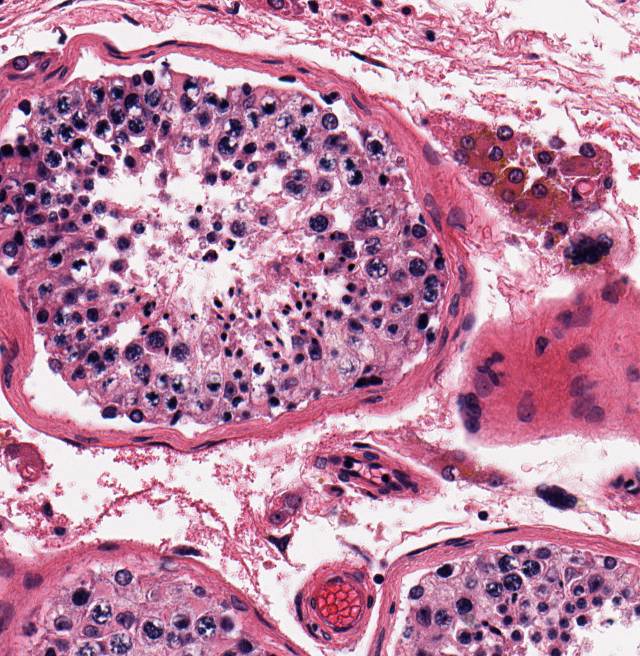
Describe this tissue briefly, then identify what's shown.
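Upper-left tubule: many-layered epithelium of rounded cells. Small dark condensed nuclei toward its centre; larger round nuclei, coarse chromatin, nearer edge. Pink fibrous wall around each tubule, with flattened elongated nuclei. Right, between tubules: clusters of large cells, abundant eosinophilic cytoplasm, round nuclei. Tissue: testis.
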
